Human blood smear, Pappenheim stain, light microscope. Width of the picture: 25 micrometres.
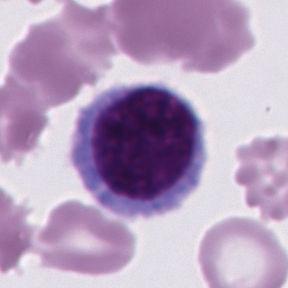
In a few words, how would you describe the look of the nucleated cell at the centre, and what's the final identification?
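Roughly round in outline, the cell measures about 12 micrometres across. Its nucleus, round in outline and about 10 micrometres across, sits off-centre towards the upper right of the cell. Dark purple chromatin stains the nucleus throughout. The rim of cytoplasm is wider on the lower left side than on the upper right side. This is a hairy cell.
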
